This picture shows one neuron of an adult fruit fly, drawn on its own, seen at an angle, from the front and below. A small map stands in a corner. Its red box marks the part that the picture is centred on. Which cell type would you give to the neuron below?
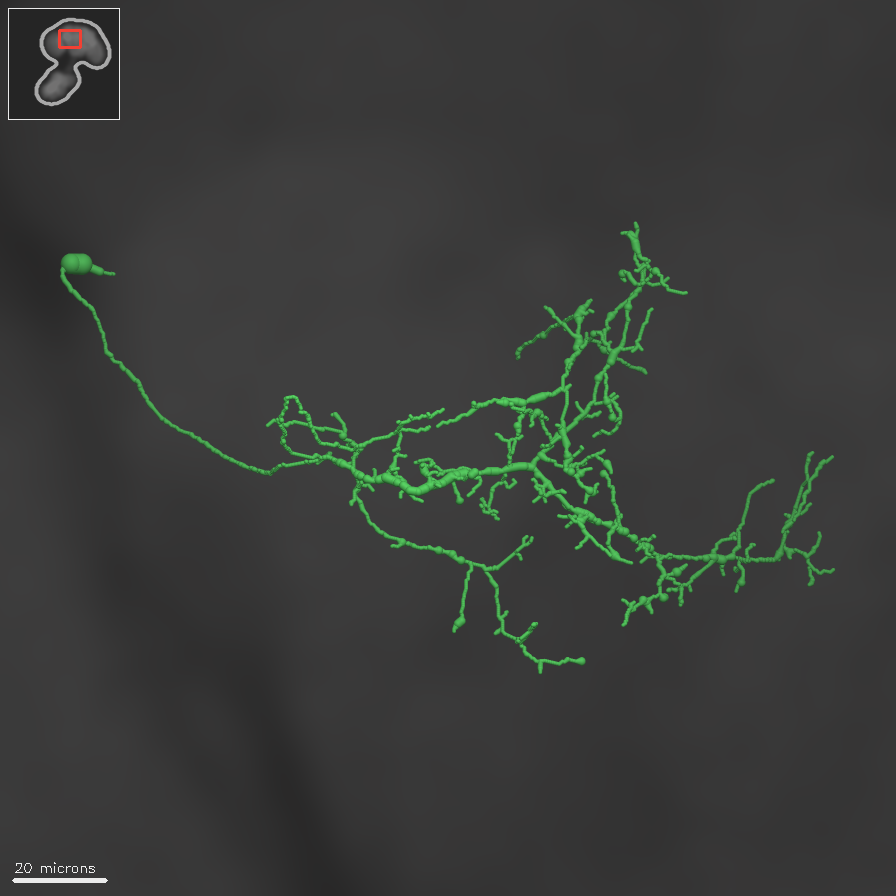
CL128_e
